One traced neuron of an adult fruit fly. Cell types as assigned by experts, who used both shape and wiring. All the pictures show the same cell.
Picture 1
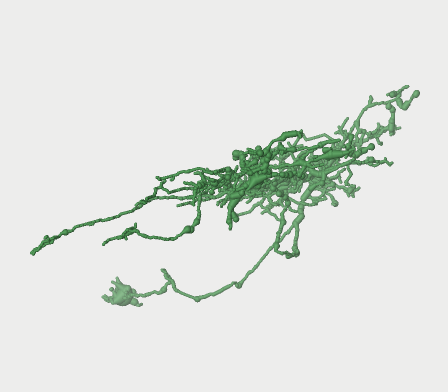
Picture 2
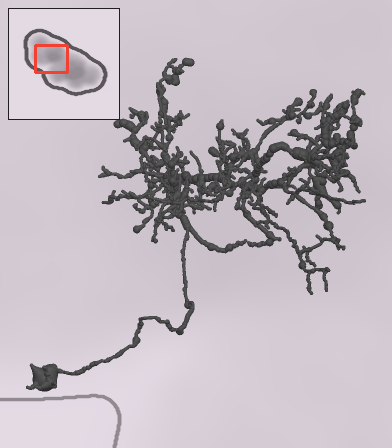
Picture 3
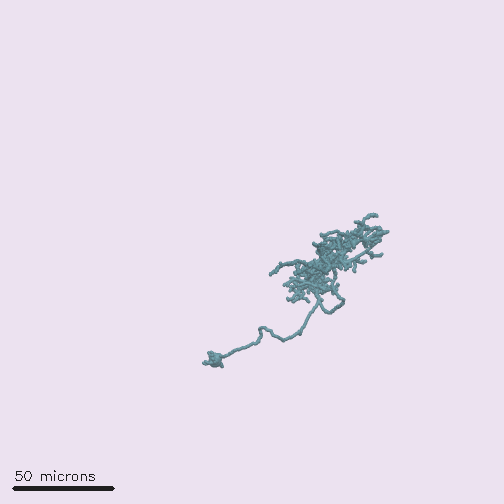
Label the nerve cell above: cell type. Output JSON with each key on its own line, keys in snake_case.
{
 "cell_type": "IN13B019"
}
